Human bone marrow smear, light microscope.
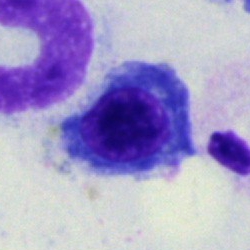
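Erythroblast, the central cell. Its outline is irregular, bulging angularly at the top and on the right. Blue-staining cytoplasm forms a rim around the whole nucleus and shows no distinct granules.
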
